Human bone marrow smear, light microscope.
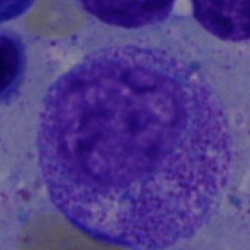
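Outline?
Round and smooth.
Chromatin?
Finely mottled, not coarsely clumped.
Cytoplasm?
Rim widest at lower right; numerous purple granules scattered throughout.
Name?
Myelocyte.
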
